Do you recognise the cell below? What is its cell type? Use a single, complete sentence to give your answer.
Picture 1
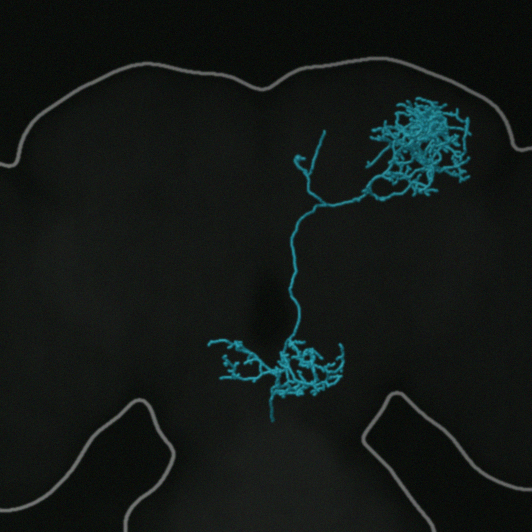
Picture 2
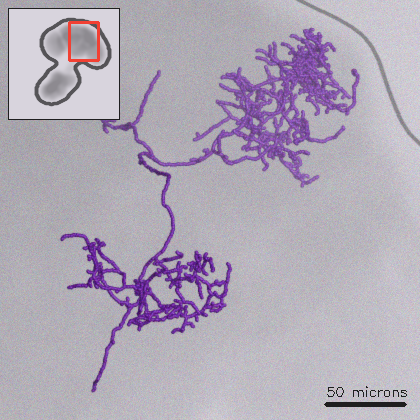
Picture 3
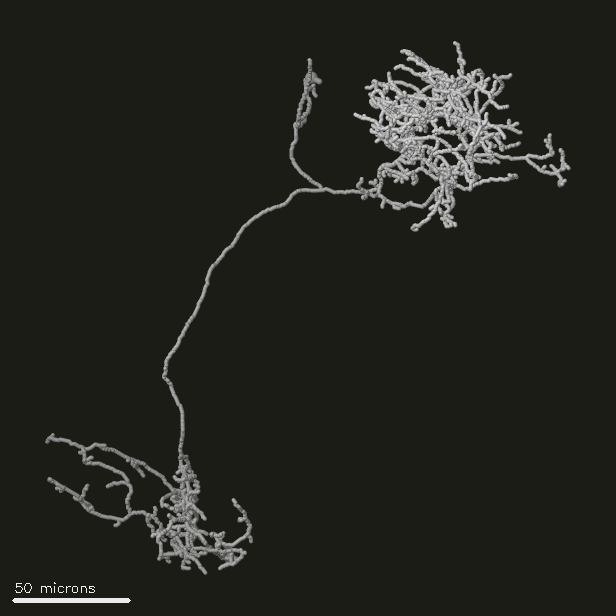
It is LHPV10c1 that names the cell type of this neuron.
